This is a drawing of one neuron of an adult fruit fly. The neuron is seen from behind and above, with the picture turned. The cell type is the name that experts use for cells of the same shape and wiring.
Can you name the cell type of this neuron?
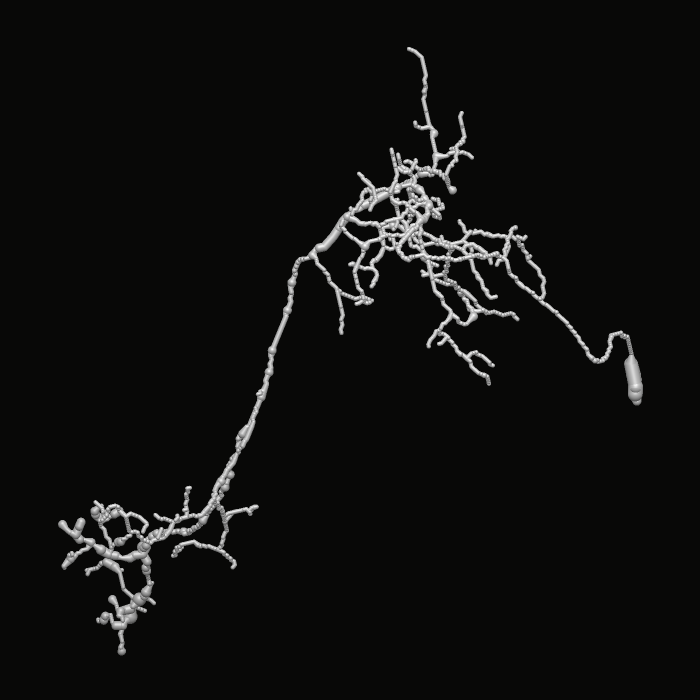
IN19A069_a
